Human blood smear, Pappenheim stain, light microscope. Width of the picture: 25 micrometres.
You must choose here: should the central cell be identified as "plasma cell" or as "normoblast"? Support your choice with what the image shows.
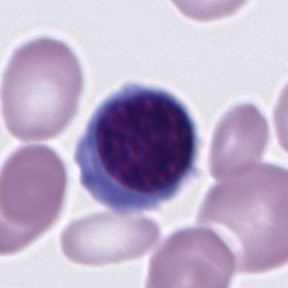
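Normoblast. Cell about 11 micrometres across; nucleus round, about 9 micrometres across, filling about 60% of the cell's area. Nucleus off-centre, pushed toward the upper right. Chromatin coarse, clumped into dark patches. Cytoplasm a narrow rim, widest on the lower-left side. Cell edge slightly uneven, with small bumps at top and right.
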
